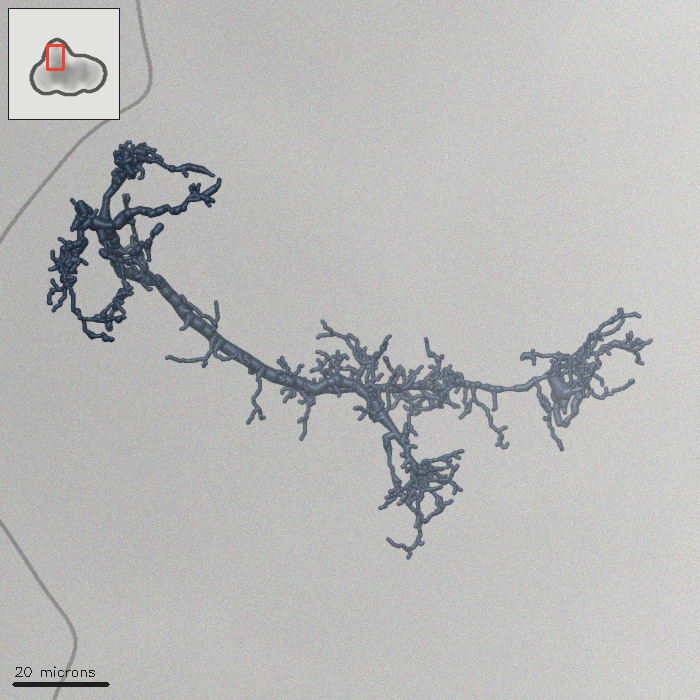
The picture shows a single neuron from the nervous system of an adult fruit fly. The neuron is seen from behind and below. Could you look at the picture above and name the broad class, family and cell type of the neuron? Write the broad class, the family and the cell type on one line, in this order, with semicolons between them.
nerve-cord intrinsic neuron; hemilineage 11A; IN11A046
